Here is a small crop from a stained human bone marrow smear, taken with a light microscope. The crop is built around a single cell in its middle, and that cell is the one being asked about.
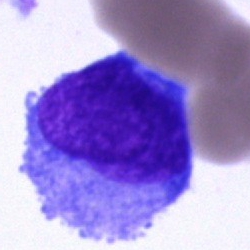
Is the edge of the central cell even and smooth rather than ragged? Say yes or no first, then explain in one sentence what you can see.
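No. The lower-left border of the cell is beaded where the globules bulge at the edge.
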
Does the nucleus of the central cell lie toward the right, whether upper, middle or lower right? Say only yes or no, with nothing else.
Yes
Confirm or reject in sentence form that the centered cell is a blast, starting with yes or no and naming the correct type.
Yes, the cell that lies centrally is a blast.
